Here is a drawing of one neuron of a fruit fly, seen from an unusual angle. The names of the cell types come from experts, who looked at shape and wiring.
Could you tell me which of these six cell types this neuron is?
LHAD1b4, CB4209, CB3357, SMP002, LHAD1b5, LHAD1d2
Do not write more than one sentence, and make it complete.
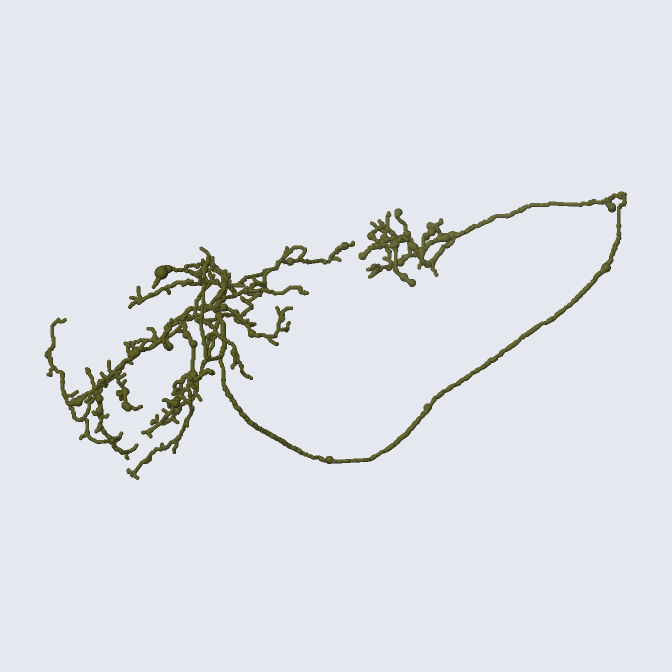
This neuron represents the cell type LHAD1b5.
